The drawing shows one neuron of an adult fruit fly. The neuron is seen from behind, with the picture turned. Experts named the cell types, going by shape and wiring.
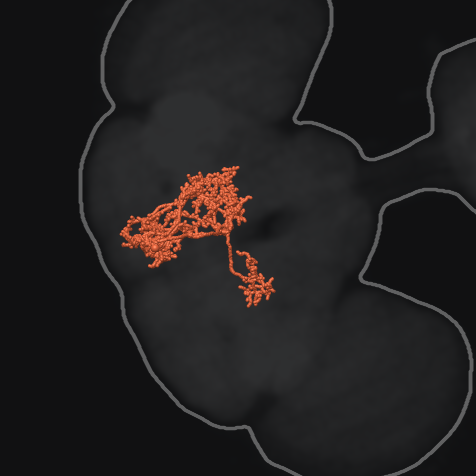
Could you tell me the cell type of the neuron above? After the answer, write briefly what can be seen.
The cell type is MBON26. This is a central-brain intrinsic neuron. As drawn here it is about as wide as it is tall.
